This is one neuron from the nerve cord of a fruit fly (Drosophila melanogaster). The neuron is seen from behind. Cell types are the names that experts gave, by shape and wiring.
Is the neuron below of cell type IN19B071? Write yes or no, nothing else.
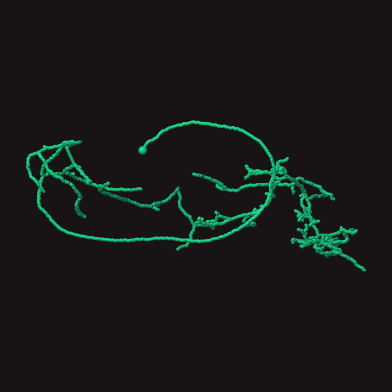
yes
